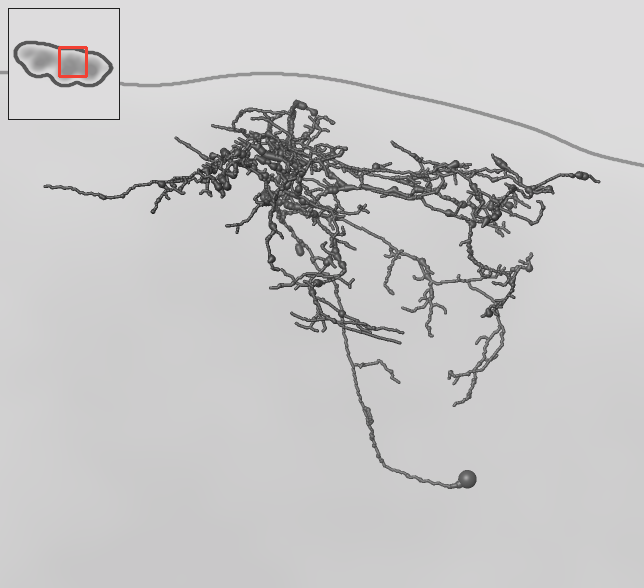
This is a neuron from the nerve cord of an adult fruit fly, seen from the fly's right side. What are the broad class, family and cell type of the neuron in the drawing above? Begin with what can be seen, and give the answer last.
In this view it is wider than it is tall. This is a nerve-cord intrinsic neuron. Its family is hemilineage 08A. It is of cell type IN08A011.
